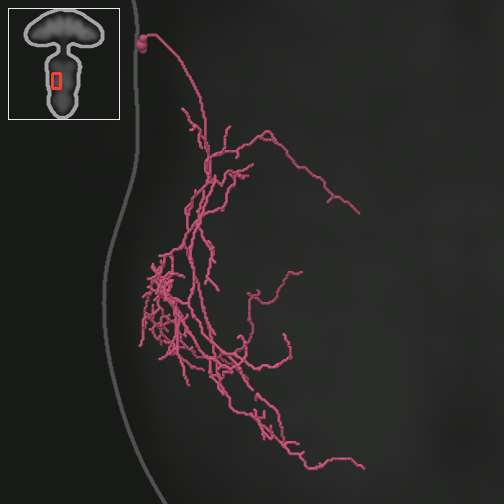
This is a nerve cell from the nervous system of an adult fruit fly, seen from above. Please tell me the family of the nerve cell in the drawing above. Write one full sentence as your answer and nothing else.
As for family, the nerve cell falls under hemilineage 16B.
